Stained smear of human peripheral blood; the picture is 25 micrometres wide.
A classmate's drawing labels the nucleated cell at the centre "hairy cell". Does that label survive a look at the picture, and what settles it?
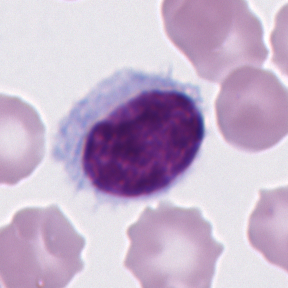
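Start at the border: fine hair-like projections fringe it, and the outline is frayed and irregular rather than a clean circle. The cytoplasm is pale blue and shows no distinct granules.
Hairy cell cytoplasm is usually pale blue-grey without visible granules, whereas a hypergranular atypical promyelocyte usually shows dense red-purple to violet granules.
Both points go with hairy cell, and the missing granules count against atypical promyelocyte. The oval nucleus, about 11 by 8 micrometres, has a smooth outline without indentation or lobes and fills about 60% of the cell.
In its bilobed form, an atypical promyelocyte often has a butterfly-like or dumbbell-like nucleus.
This nucleus has no such lobes, and no distinct nucleolus shows.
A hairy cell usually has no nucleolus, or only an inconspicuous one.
So, feature by feature, hairy cell fits.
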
